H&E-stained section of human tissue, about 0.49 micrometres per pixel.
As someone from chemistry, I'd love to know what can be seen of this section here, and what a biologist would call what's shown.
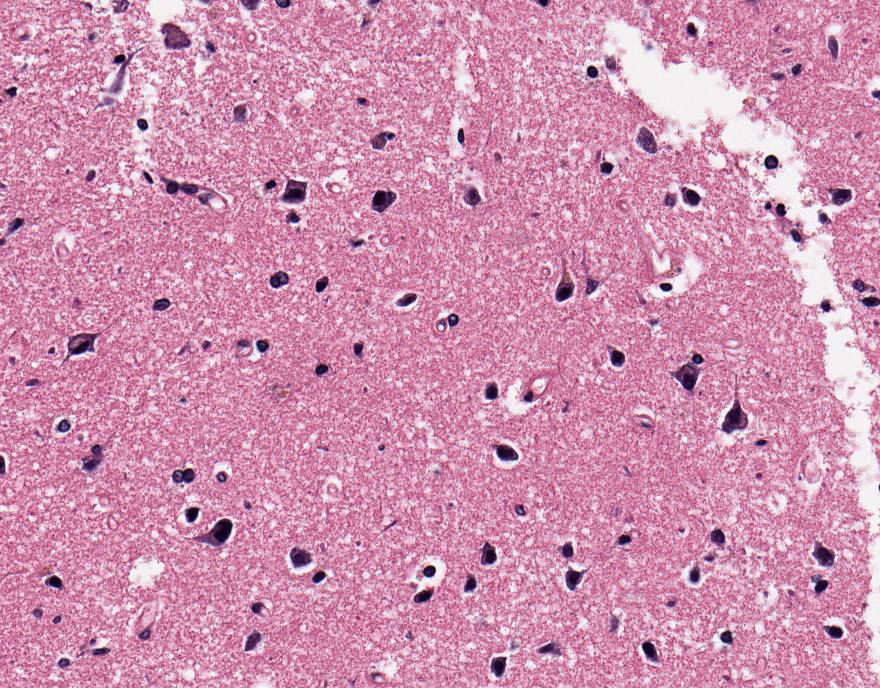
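First, the background: fine, evenly granular pink, with cells scattered singly and no grouping into glands or layers of epithelium. Neurons with angular, often triangular cell bodies lie everywhere. Between them, many small, round, dark nuclei with little visible cytoplasm sit singly. Many tiny clear vacuoles dot the pink, making it finely spongy. This is cerebral cortex.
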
